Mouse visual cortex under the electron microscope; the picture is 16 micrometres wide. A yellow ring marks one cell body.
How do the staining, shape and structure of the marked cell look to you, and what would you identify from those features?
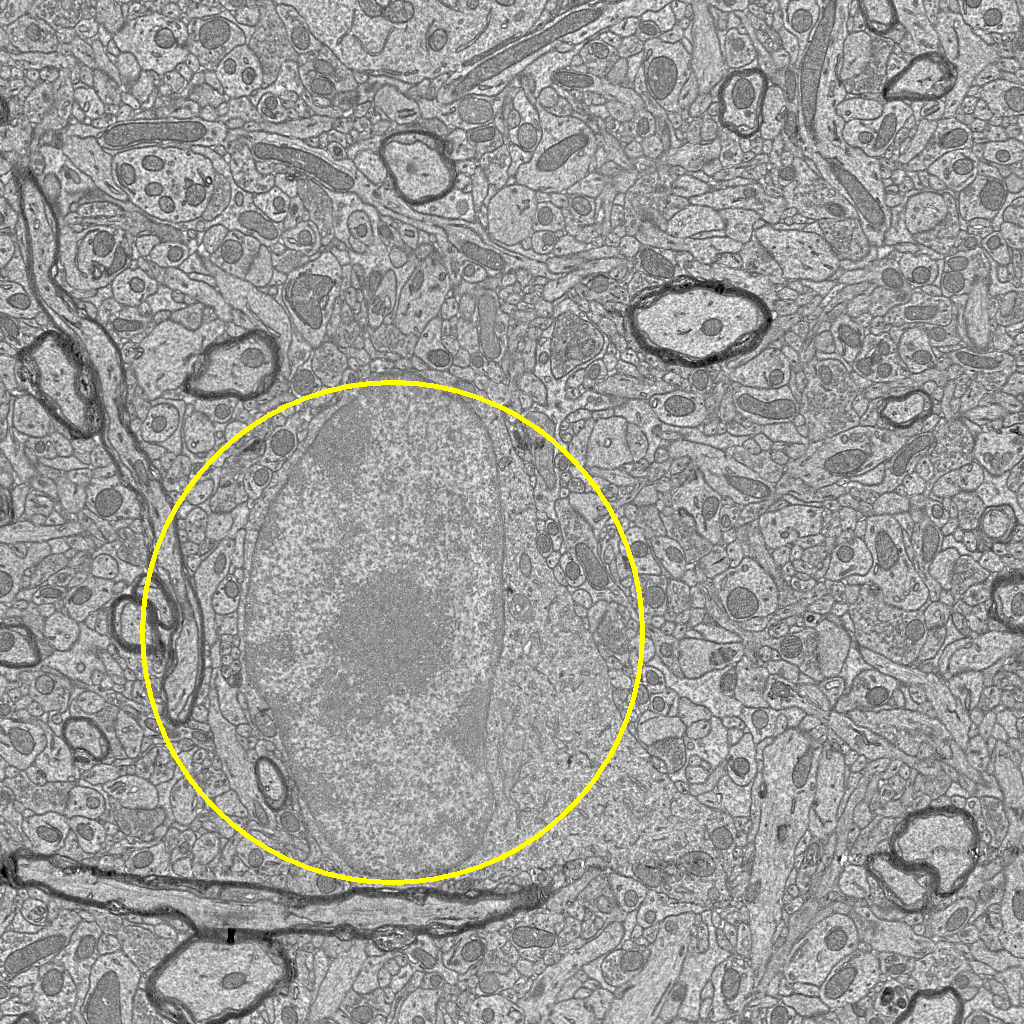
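An elongated oval nucleus runs lengthwise from top to bottom, bounded by a smoothly running nuclear envelope without deep infoldings. No distinct round nucleolus appears in this plane. To its right, the cytoplasm is pale and holds few mitochondria. The cell is an oligodendrocyte.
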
